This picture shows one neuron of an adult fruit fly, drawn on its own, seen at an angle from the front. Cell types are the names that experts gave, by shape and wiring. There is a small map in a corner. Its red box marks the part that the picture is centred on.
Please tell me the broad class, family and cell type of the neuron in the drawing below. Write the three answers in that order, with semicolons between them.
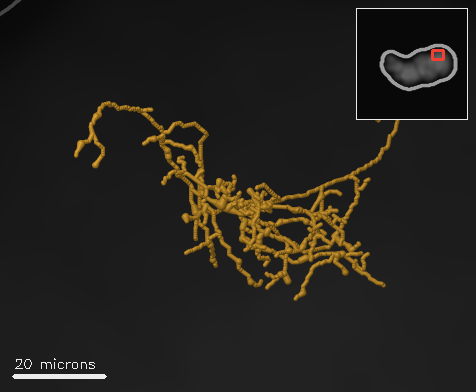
central-brain intrinsic neuron; hemilineage SLPp&v1_posterior; CB1976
